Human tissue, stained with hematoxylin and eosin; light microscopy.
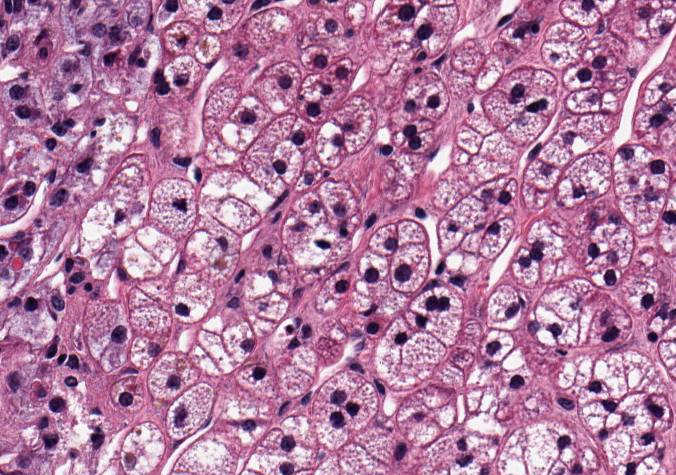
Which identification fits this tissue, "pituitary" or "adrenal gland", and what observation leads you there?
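This is adrenal gland, not pituitary. Pale, finely vacuolated, foamy cells fill the centre, while cells along the left edge are pinker and less vacuolated, so similar cells lie together by region.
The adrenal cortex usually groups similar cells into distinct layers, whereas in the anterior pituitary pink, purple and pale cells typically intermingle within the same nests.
Delicate septa with flattened, elongated nuclei separate the nests.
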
